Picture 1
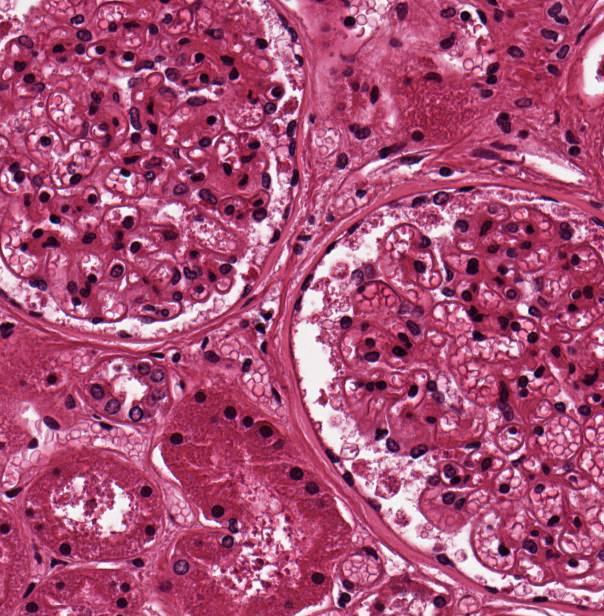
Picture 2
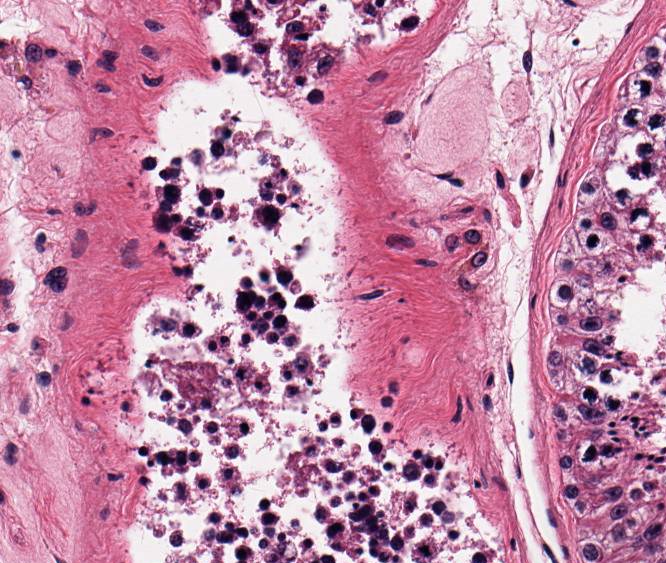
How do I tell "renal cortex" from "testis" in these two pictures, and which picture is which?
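Renal cortex is picture 1; testis is picture 2. Picture 1 has two large rounded glomeruli, upper left and right half, and many cells covering the tufts have pale, finely bubbly, vacuolated cytoplasm. Lower left, tubules are lined by cuboidal cells with granular eosinophilic cytoplasm and round nuclei, though some tubular cells outside the glomeruli are clear and bubbly too. In the testis, the thing to see is a curved tubule at the right edge, filled with several layers of rounded cells with round nuclei and bounded by a thin pink wall. A narrow strip of pale, loose stroma separates it from a central fibrous band, and there are no fat cells in the field.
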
